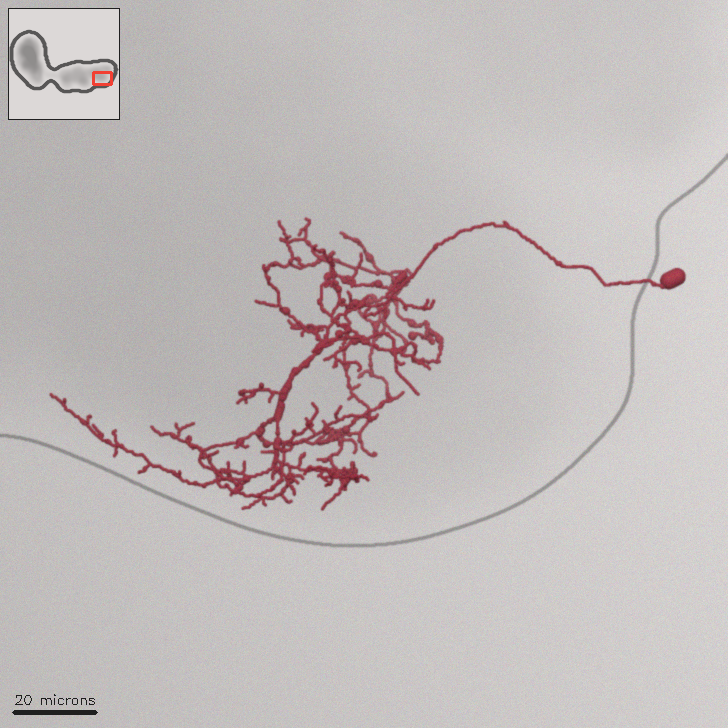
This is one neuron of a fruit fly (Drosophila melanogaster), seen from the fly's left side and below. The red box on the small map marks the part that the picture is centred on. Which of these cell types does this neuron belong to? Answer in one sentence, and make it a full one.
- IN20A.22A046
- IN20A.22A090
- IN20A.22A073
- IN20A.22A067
Regarding its cell type, the neuron is IN20A.22A067.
